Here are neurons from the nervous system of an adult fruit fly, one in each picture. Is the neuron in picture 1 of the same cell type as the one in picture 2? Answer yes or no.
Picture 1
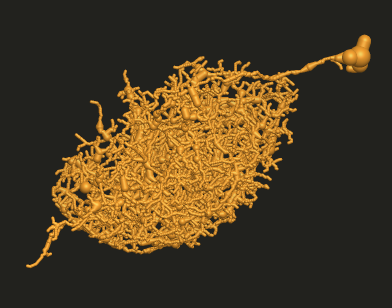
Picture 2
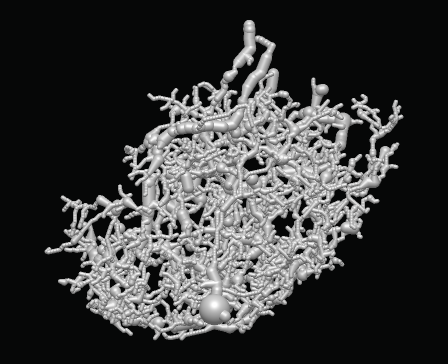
yes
